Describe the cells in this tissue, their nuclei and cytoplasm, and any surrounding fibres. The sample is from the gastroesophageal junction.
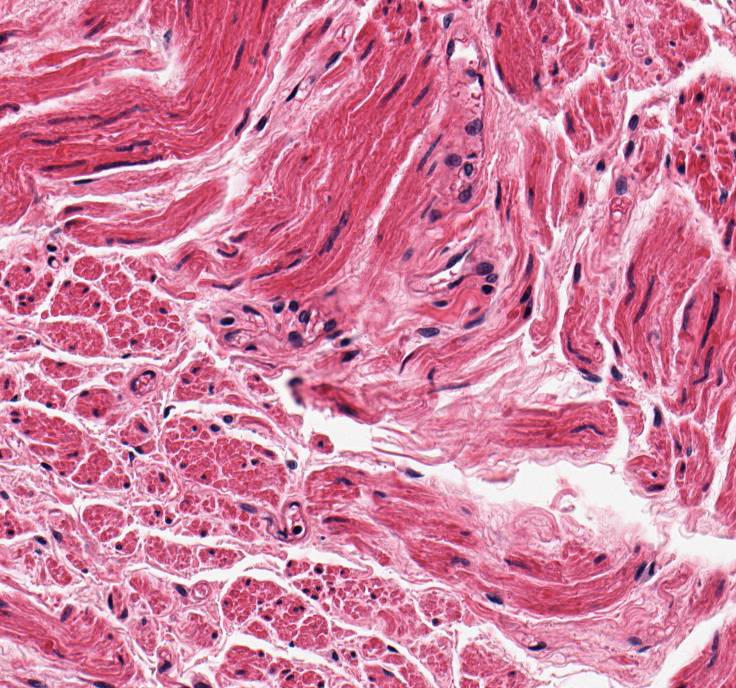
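In the upper half of this field of muscle bundles, the bundles are cut longitudinally or obliquely, the longitudinally cut fibres running in wavy, sweeping bands. In the lower left, the bundles are cut transversely. The muscle cell cytoplasm stains a deep pink with eosin. Thin strands of paler pink connective tissue lie between the bundles, most evident in the centre of the field.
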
